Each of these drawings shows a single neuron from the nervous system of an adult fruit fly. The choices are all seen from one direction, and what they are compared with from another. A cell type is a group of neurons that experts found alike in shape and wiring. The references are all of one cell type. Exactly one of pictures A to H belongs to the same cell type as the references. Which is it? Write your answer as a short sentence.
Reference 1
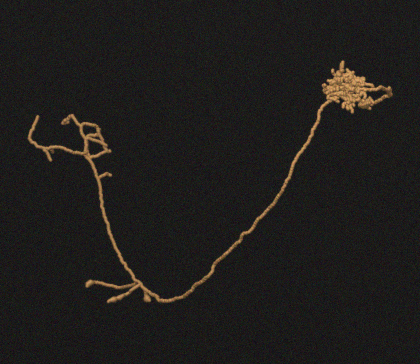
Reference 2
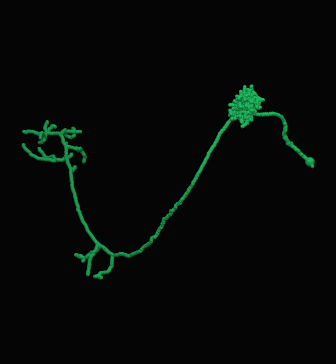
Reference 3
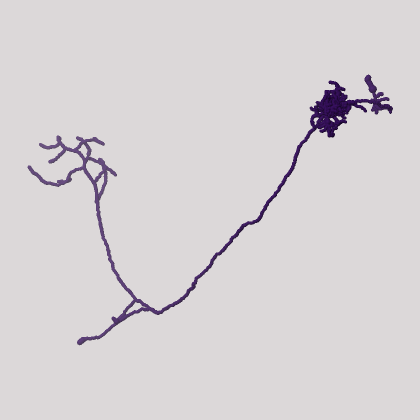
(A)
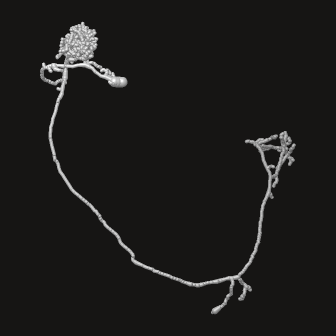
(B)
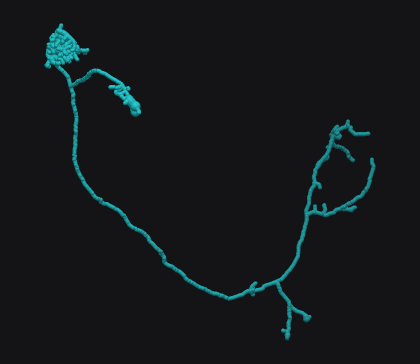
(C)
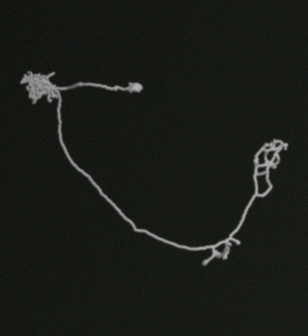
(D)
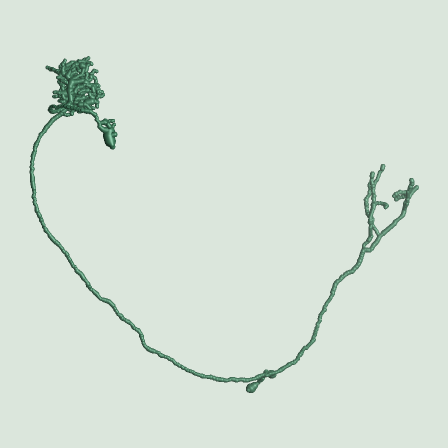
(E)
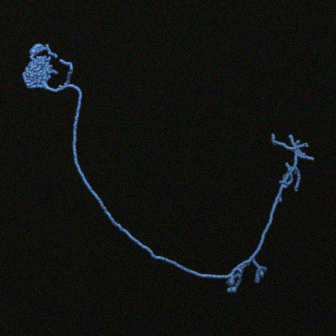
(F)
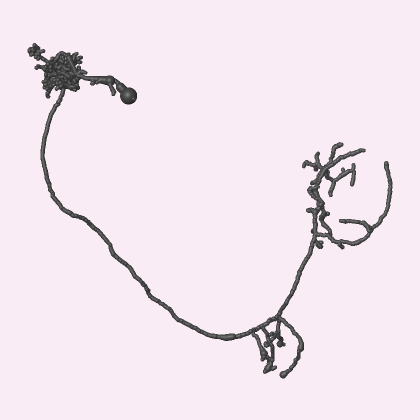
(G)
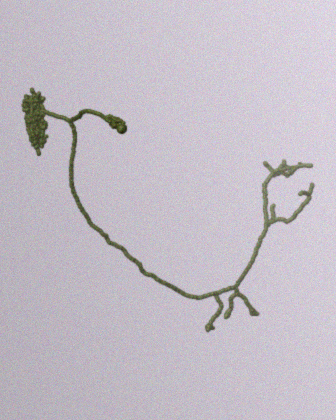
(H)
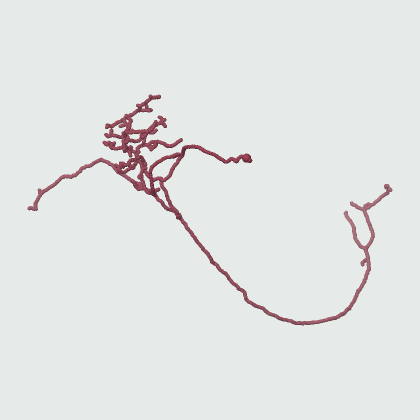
Picture C shows a neuron of the same cell type.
